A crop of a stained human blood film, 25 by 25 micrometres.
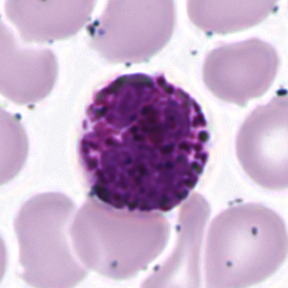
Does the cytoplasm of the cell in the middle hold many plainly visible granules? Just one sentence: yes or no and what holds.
Yes, there are many visible granules in its cytoplasm.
